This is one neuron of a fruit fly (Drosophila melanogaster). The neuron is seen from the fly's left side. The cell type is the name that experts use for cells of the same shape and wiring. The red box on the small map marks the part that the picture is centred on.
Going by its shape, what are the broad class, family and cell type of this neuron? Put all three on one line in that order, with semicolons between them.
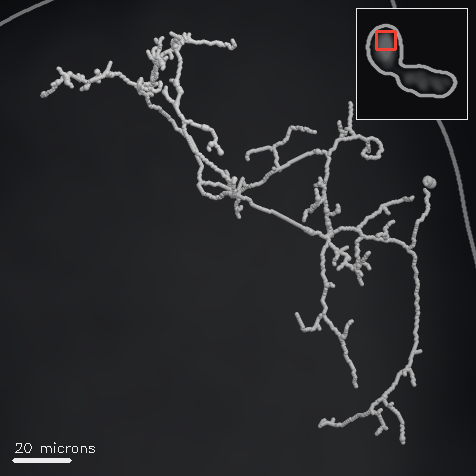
central-brain intrinsic neuron; hemilineage VLPd&p1_posterior; CB3060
